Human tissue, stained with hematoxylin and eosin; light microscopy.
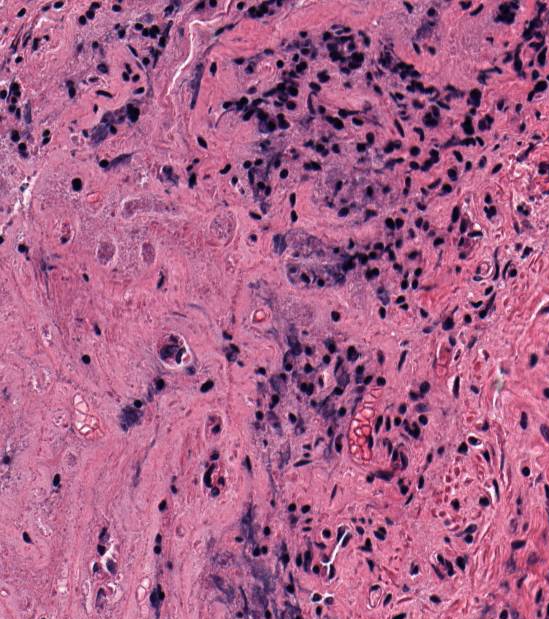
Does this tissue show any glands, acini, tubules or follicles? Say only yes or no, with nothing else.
No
